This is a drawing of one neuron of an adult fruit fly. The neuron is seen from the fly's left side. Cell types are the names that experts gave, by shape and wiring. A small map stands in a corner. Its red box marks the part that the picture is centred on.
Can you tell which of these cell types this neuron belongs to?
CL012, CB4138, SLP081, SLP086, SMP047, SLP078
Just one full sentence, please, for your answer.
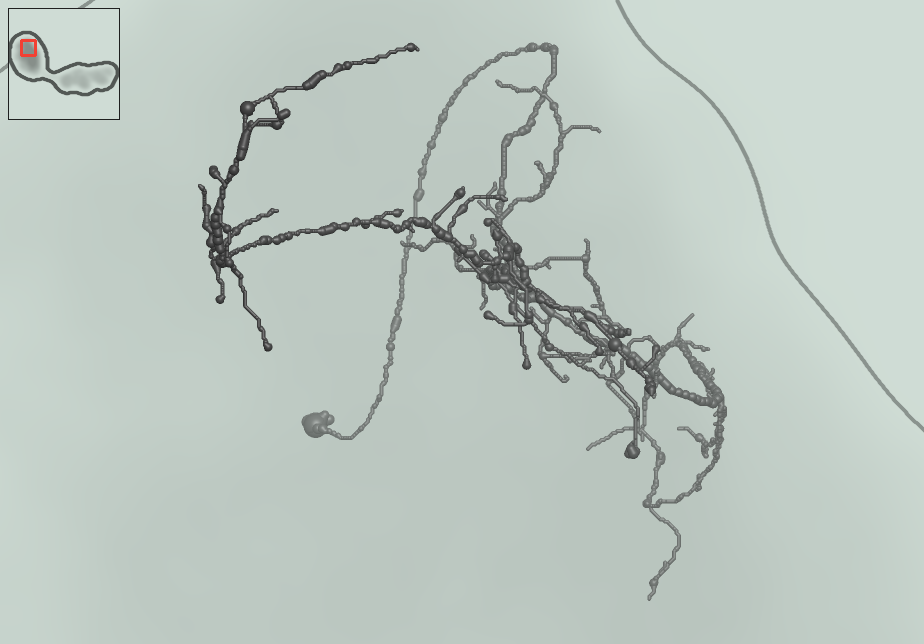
This neuron is categorized as cell type CL012.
